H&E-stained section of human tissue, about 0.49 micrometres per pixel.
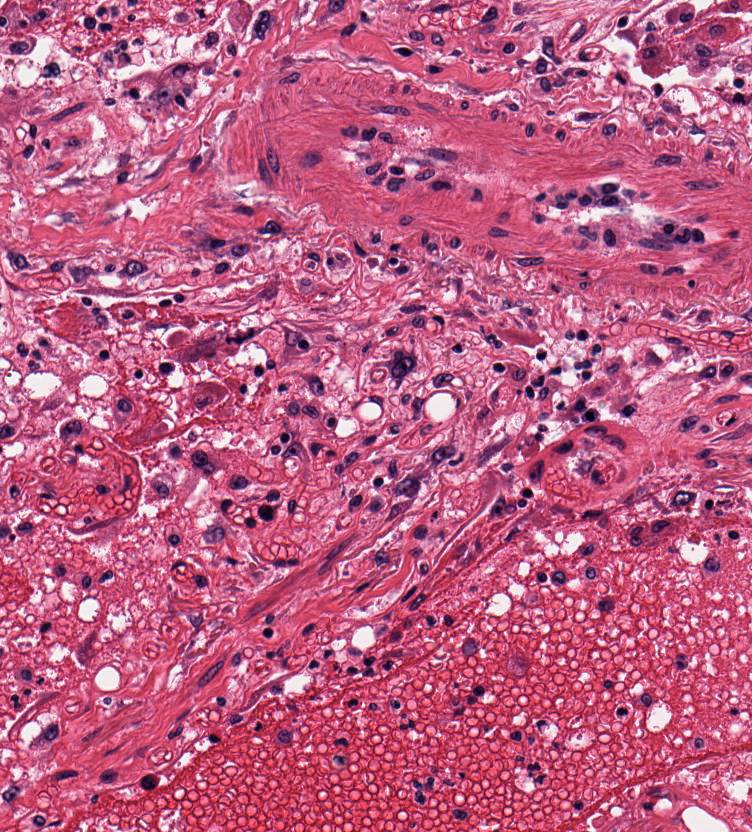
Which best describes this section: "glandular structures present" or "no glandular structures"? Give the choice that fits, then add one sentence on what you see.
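No glandular structures. No epithelium or glands are present anywhere in the field.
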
